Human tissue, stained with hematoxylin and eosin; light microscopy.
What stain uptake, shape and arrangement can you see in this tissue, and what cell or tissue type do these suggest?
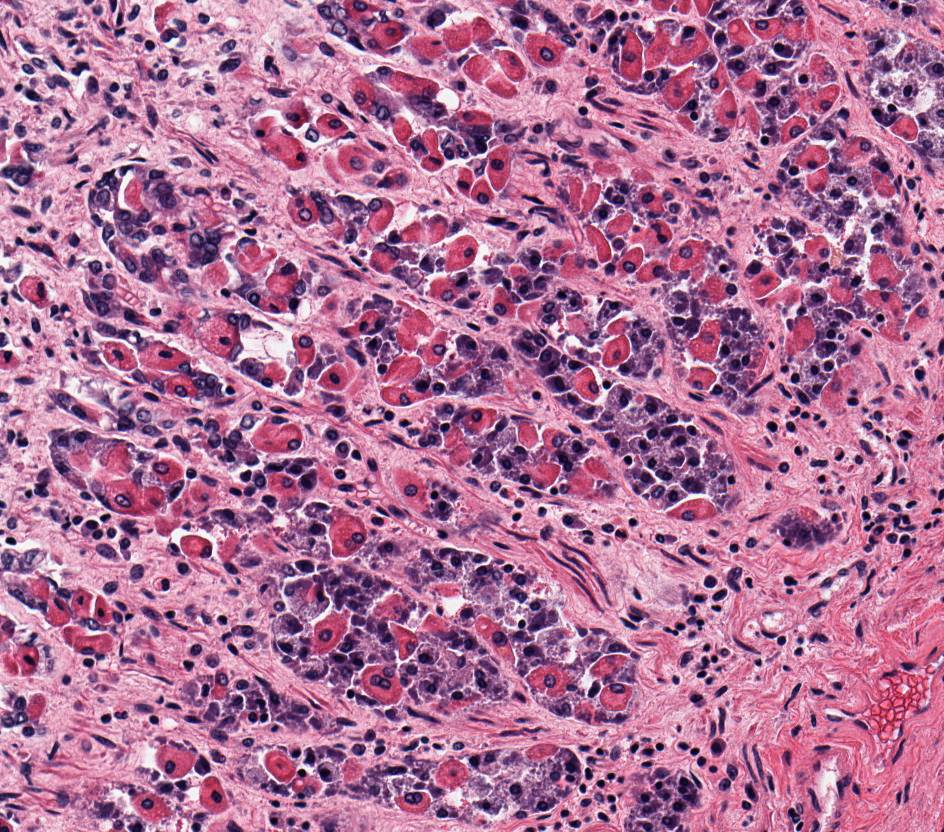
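Epithelial cells form irregular elongated clusters, separated by bands of pink fibrous stroma, across most of the field. Parietal cells, large and polygonal with bright eosinophilic cytoplasm and a single central round nucleus, are scattered throughout the clusters. Chief cells, smaller, with purple, coarsely granular cytoplasm, lie between the parietal cells. Thin strands of elongated spindle-shaped nuclei run through the stroma between clusters. Tissue: stomach.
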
